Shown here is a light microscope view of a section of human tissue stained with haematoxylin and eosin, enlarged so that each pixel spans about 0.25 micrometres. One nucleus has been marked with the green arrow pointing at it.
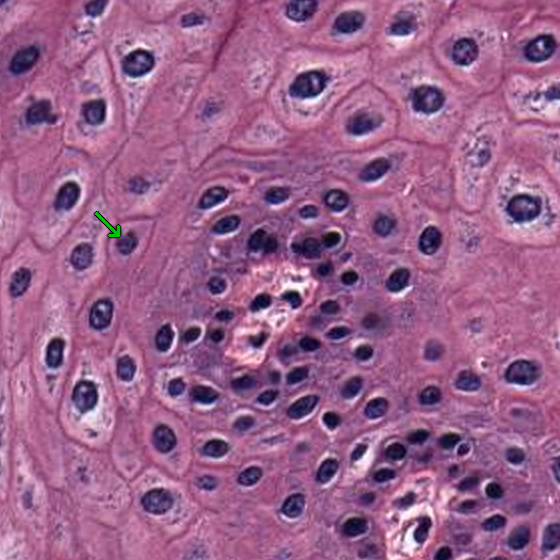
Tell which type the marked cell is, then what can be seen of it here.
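This is a squamous epithelial cell. The nucleus is oval and dark purple, and it sits roughly in the middle of the cell. A moderate rim of pink cytoplasm surrounds the nucleus, bounded by a sharp, angular (polygonal) outline. The cell fits edge to edge with its neighbours in a continuous sheet of similar polygonal cells. It lies at the border between larger cells with paler borders on the left and a tighter whorl of crowded cells to the right.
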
